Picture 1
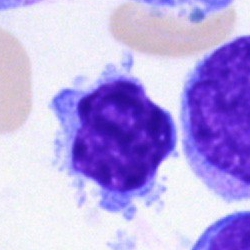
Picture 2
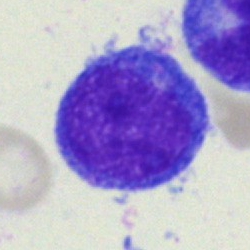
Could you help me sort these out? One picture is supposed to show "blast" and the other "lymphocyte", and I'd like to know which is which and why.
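Let's sort them first: picture 1 holds the lymphocyte, picture 2 the blast. Compare the chromatin: in picture 1 it is dark purple and clumped, with paler patches between the clumps, while in picture 2 it is finely textured, with small lighter spots instead of coarse dark clumps.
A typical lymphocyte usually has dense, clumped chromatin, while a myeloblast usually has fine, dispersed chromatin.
The cytoplasm is pale blue in picture 1 and deep blue in picture 2. In both, the nucleus fills most of the cell: scant cytoplasm, widest on the left, in picture 1; a thin rim in picture 2.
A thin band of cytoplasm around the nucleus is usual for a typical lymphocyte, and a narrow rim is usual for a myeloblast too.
The lymphocyte's nucleus has a bumpy outline with several shallow notches, while the blast is roughly round, slightly uneven at the edge, with small irregular bluish wisps projecting from its top.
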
